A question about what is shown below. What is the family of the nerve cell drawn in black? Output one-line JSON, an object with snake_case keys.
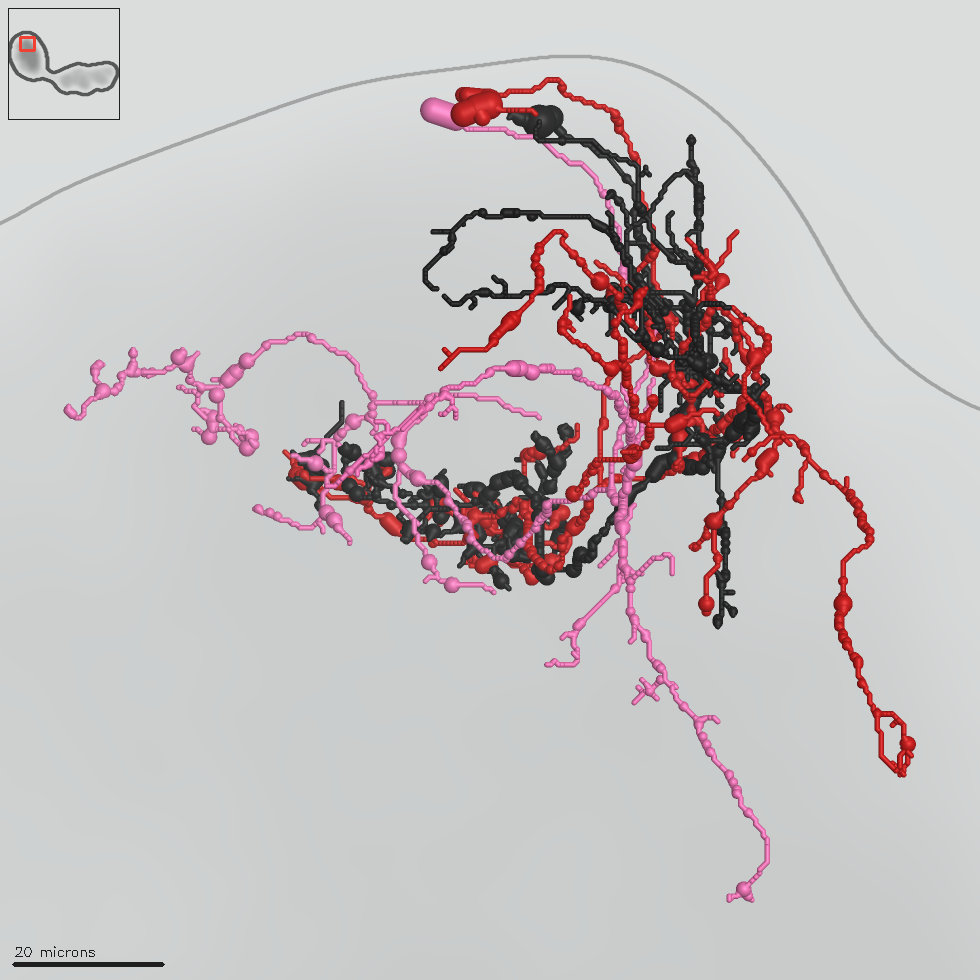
{"family": "hemilineage CLp1"}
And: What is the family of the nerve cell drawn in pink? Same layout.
{"family": "hemilineage SMPpd1"}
